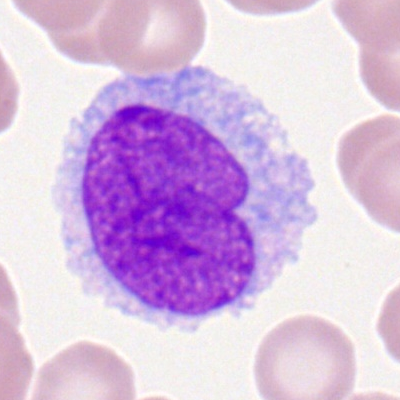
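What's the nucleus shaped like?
Kidney-shaped, notched on its right side.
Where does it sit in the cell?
Off to the left, leaving a wider band of cytoplasm on the right; that cytoplasm is abundant and pale grey-blue.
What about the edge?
Roughly round overall, but finely irregular and fuzzy.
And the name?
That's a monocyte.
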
